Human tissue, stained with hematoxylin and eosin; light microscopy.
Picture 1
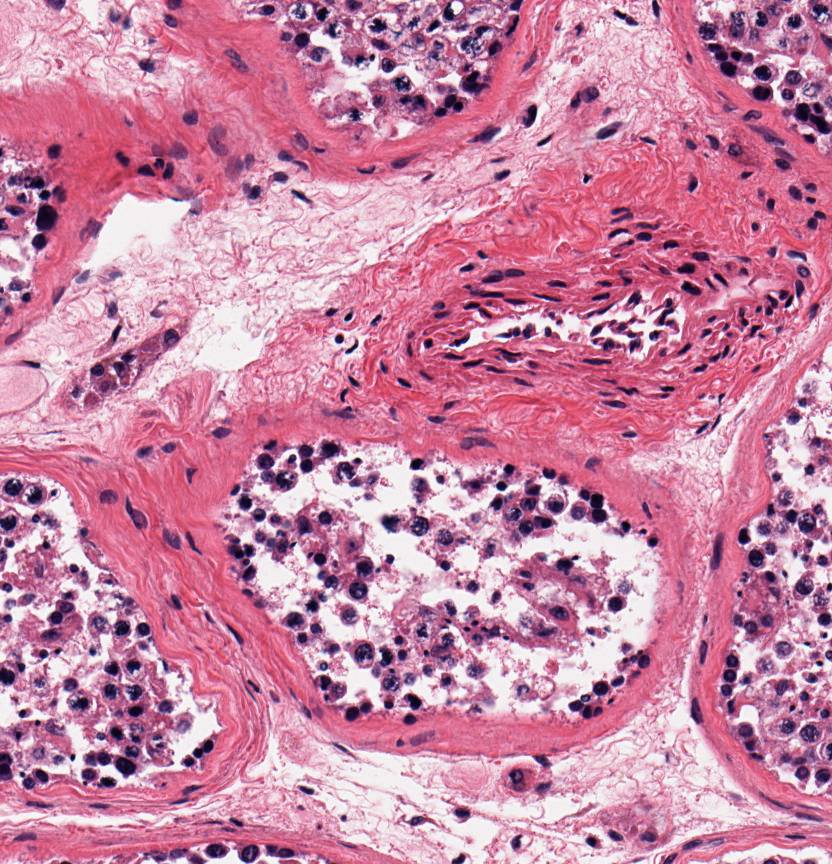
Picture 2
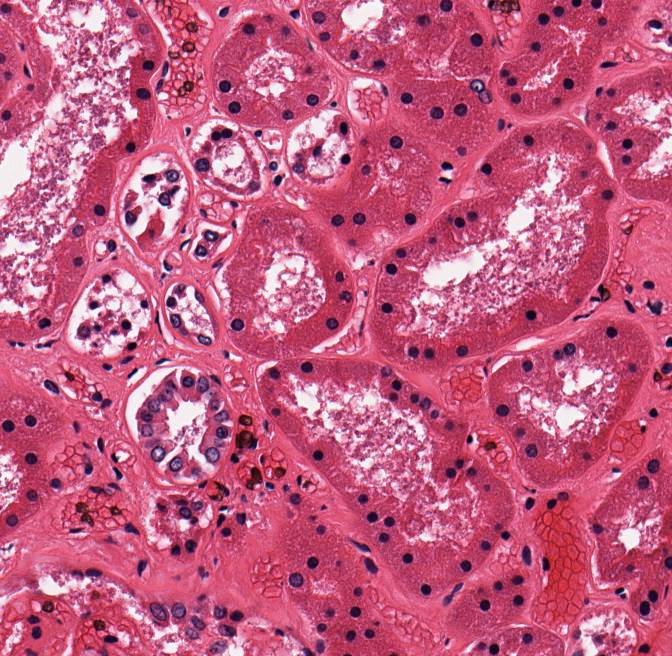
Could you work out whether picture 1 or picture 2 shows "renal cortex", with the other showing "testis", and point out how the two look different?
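Two tissues here: the testis in picture 1 and the renal cortex in picture 2. In the testis, several rounded tubular cross-sections, the largest at lower centre, are separated by strips of stroma, and each tubule has a thick, pink, layered fibrous wall containing flattened, elongated nuclei. Within the tubules are larger cells whose round nuclei show coarse, clumped chromatin. The renal cortex is instead filled with closely packed tubules in cross and oblique section, with only thin strips of stroma between them. Most, across the centre and right, are large and lined by a single layer of cells with abundant deeply eosinophilic granular cytoplasm, each cell with one small round dark nucleus, widely spaced. A cluster of smaller tubules left of centre has lower lining cells, paler cytoplasm and more closely set nuclei.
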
